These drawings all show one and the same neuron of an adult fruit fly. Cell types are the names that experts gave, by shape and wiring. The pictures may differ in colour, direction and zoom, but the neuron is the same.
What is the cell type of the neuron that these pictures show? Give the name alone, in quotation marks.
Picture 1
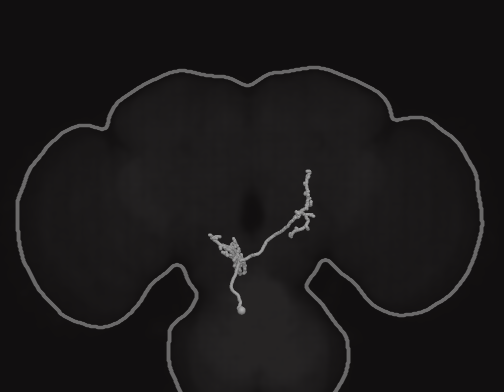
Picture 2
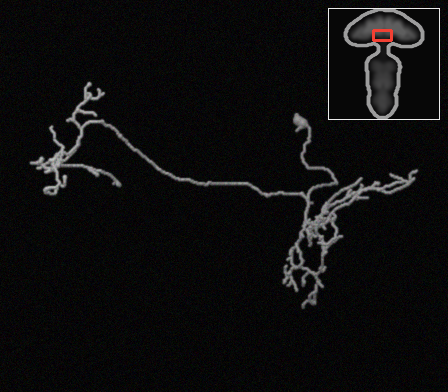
"GNG382"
